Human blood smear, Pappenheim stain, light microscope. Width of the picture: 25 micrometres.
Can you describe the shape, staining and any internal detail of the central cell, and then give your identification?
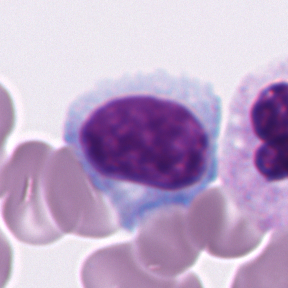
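I can see no nucleoli in the nucleus. The border is irregular and ruffled, with many small bumps around its edge. The cytoplasm is pale blue, without distinct granules, and forms a moderate rim that is widest below the nucleus. This one I take to be a typical lymphocyte.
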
